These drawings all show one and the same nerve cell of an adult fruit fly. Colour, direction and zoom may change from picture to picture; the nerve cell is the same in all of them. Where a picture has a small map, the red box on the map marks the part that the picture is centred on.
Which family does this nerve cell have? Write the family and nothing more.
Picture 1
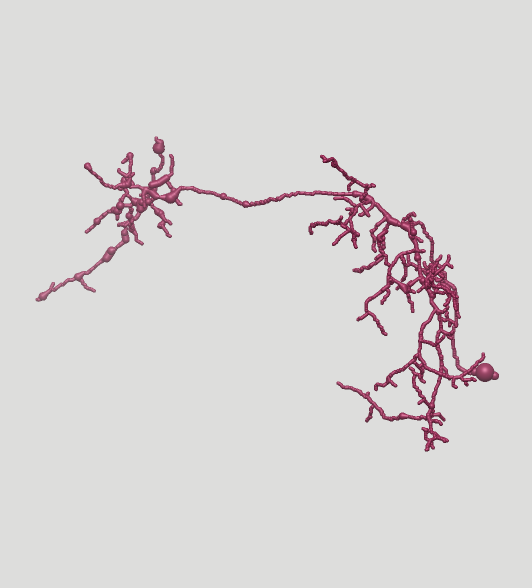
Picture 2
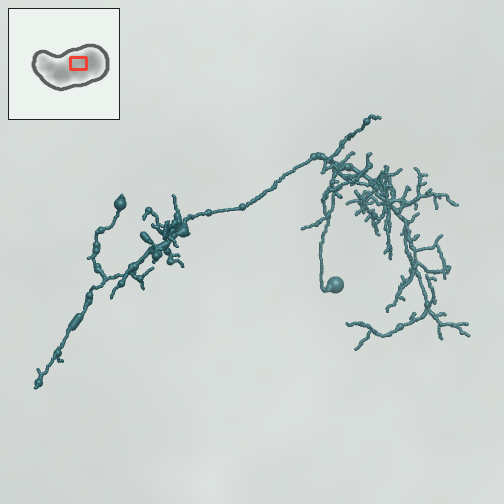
hemilineage DM6_posterior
